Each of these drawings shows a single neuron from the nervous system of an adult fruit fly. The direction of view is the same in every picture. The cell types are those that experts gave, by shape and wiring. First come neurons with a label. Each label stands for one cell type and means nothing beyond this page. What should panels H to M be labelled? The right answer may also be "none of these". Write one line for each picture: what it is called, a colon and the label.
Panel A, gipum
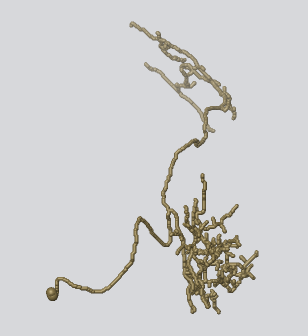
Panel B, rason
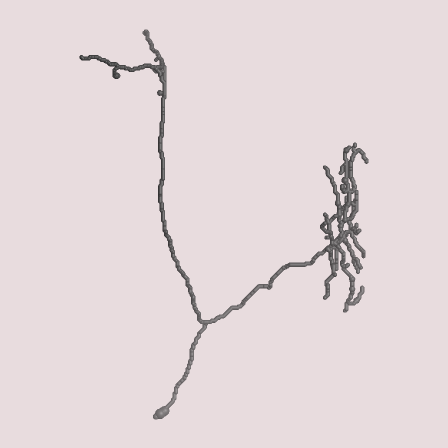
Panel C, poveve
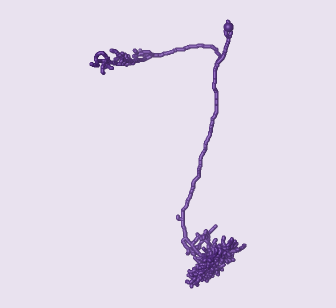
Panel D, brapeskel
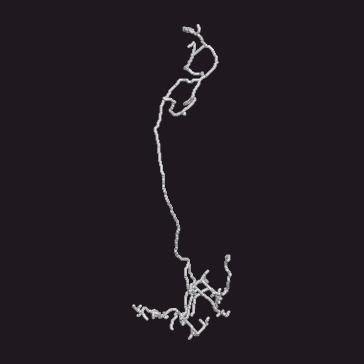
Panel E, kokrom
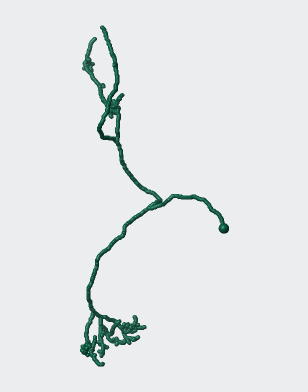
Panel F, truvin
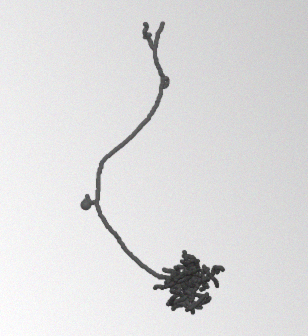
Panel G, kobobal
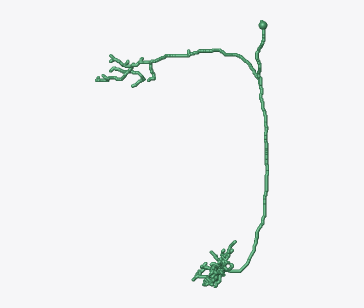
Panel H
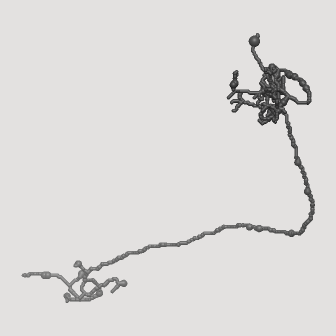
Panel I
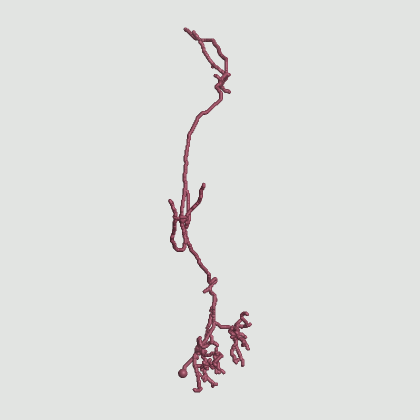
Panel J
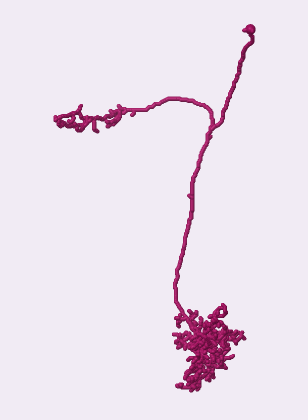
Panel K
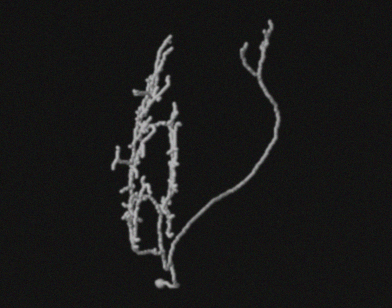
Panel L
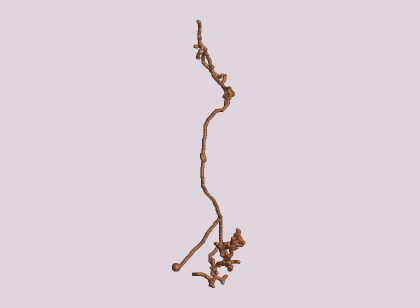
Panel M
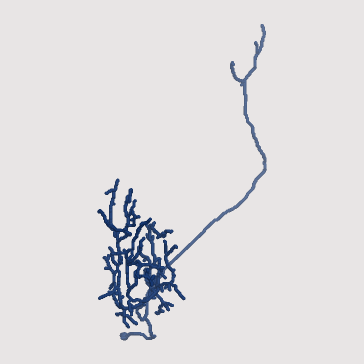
H: kobobal
I: brapeskel
J: poveve
K: truvin
L: brapeskel
M: truvin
